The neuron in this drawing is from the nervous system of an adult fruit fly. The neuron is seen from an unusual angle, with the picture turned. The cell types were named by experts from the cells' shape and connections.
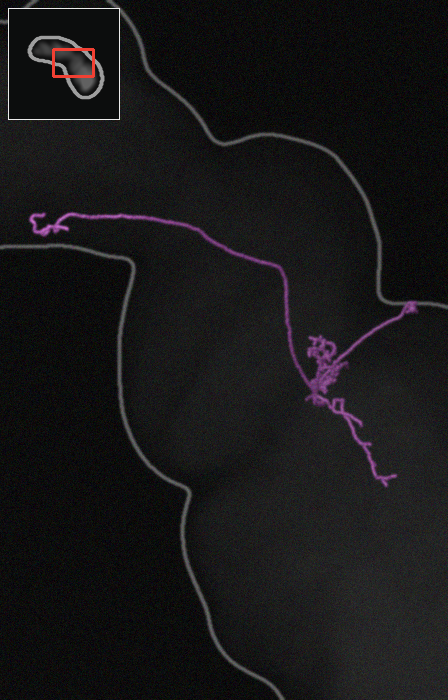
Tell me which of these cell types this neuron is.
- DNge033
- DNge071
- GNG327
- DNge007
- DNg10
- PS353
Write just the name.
DNge071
